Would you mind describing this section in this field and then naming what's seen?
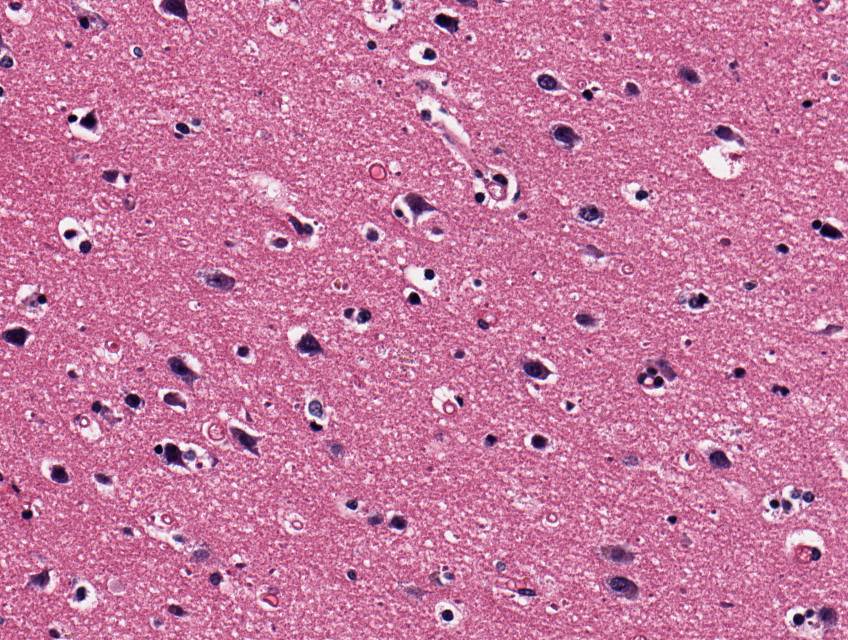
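The whole field is a uniform pink, finely granular matrix, with cells scattered singly through it and no glands or epithelium. It's peppered throughout with many tiny clear vacuoles, which give it a bubbly texture. Among the small nuclei sit larger angular cells with dark nuclei, some of them triangular with a tapering process. No fat cells anywhere. That's cerebral cortex.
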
